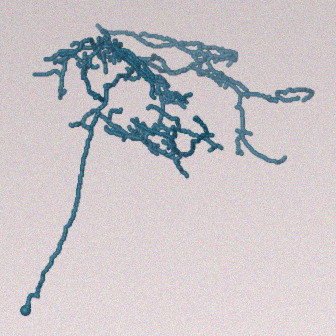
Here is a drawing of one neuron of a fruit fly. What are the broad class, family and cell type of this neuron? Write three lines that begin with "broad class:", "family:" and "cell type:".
broad class: nerve-cord intrinsic neuron
family: hemilineage 06A
cell type: IN06A047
